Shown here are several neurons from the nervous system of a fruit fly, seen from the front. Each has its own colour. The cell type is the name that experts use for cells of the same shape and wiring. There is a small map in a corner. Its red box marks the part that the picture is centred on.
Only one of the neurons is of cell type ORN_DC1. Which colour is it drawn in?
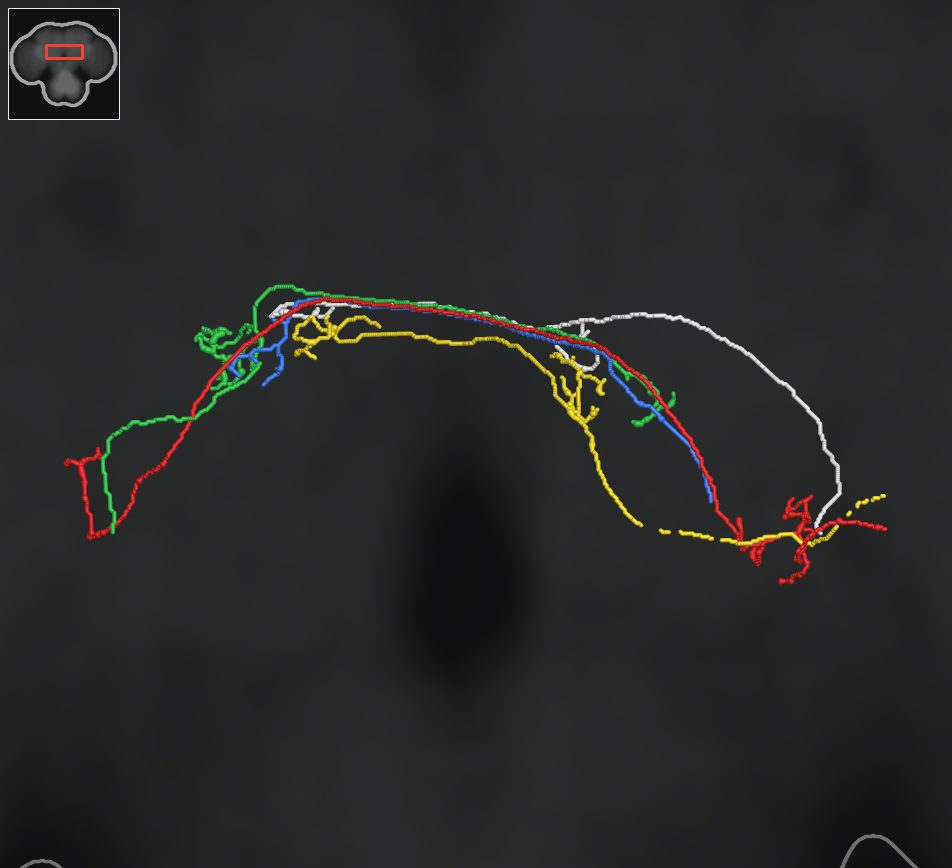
green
